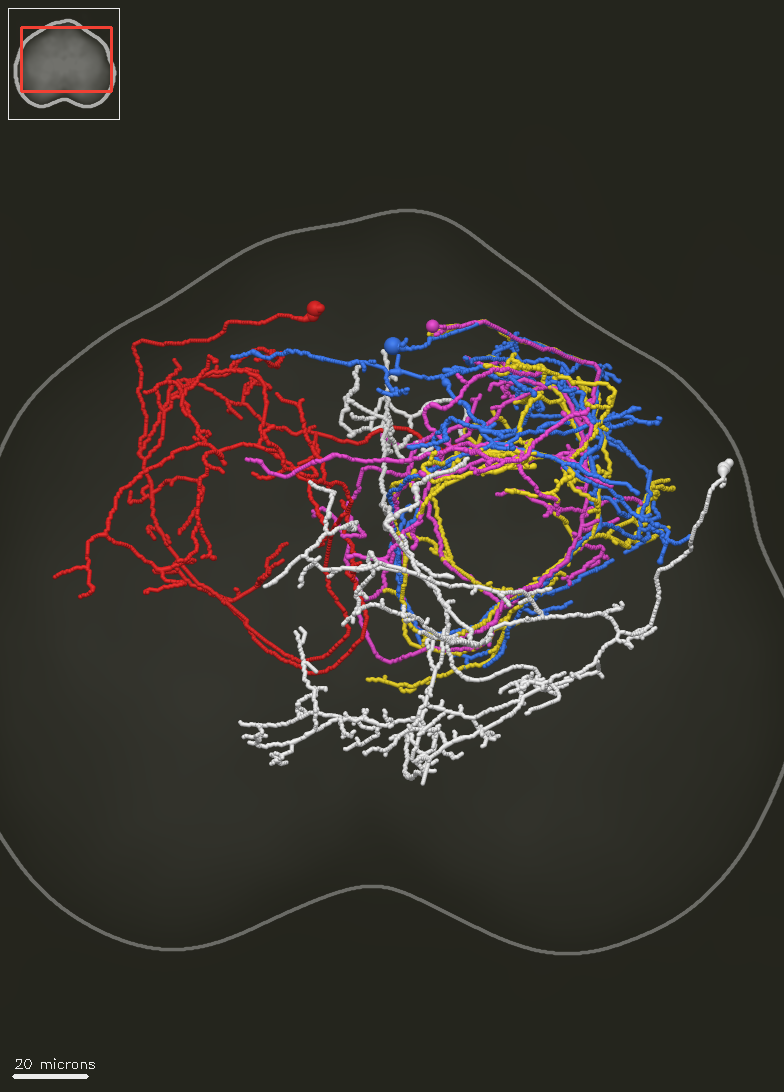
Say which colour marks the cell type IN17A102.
magenta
